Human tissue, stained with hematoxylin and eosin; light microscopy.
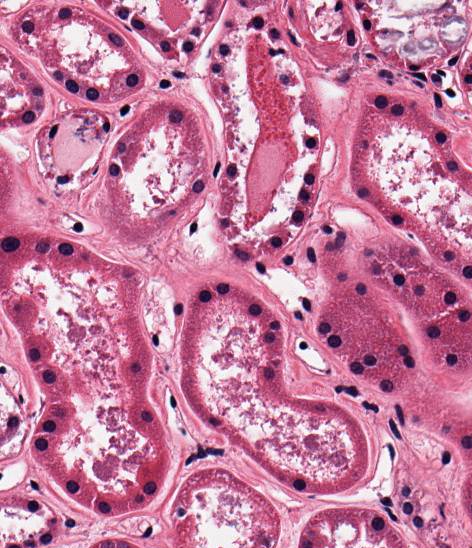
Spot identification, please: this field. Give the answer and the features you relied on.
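This is the cortical labyrinth of the kidney. Notice the tubules packed close, cut across and obliquely, with little stroma between.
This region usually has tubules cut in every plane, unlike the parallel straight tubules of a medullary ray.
Single layers of cuboidal to low columnar cells line them, rich in strongly eosinophilic cytoplasm, with round dark nuclei in one row.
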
